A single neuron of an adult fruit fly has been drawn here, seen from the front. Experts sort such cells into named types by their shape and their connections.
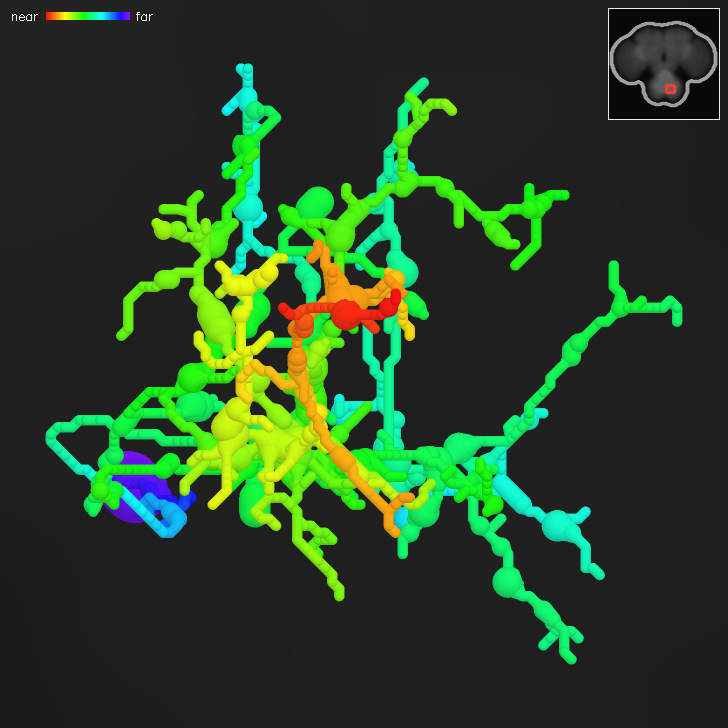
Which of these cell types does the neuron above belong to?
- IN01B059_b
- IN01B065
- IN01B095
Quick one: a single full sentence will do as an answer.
The cell type that fits this neuron is IN01B059_b.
